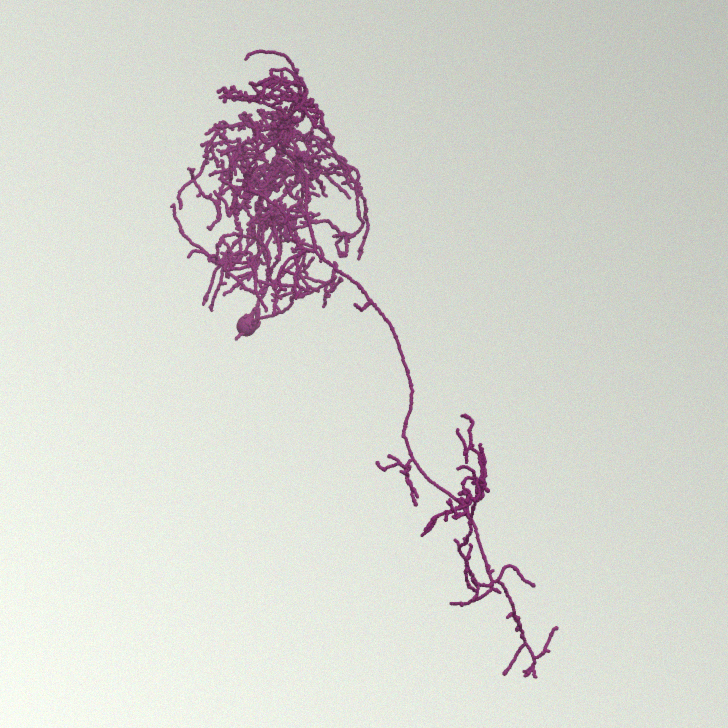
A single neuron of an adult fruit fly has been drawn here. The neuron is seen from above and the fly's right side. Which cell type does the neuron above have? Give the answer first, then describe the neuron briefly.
Its cell type is AVLP314. Its broad class is central-brain intrinsic neuron. The picture shows dozens of branch ends. As drawn here it is taller than it is wide.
